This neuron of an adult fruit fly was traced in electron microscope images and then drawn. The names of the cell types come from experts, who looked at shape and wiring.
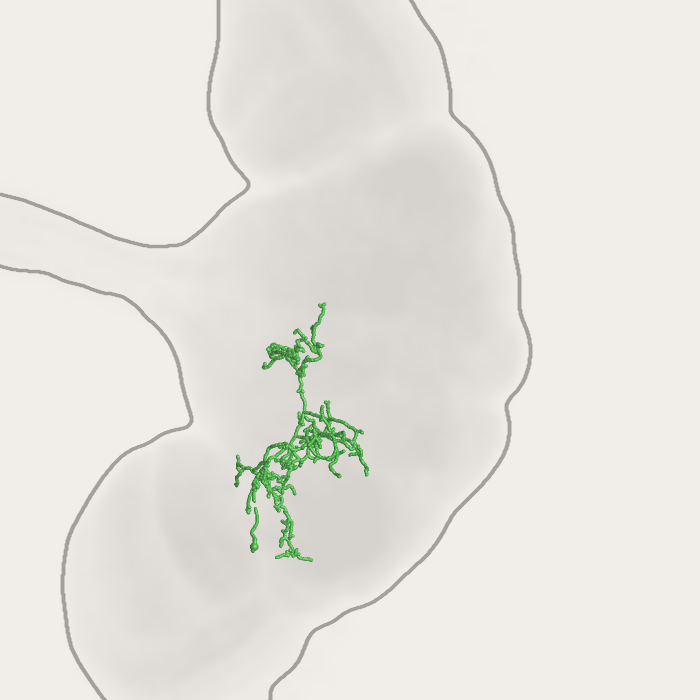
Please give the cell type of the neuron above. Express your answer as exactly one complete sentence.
The single neuron here is of type PLP218.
